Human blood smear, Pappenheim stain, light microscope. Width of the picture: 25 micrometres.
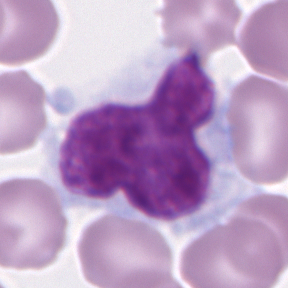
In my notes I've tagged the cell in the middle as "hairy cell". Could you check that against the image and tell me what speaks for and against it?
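The cytoplasm is pale grey-blue, and the nucleus is irregular in outline, with a notch cut into its lower border.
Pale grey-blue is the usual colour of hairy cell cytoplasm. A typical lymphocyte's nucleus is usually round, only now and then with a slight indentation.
The name hairy cell fits; the irregular nucleus sits poorly with typical lymphocyte. No distinct granules are visible in the cytoplasm, and this would suit either name.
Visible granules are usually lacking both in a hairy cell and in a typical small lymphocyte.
The outer edge of the cytoplasm is faint and poorly defined. A small, round, pale-blue body lies just to the left of the cell.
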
